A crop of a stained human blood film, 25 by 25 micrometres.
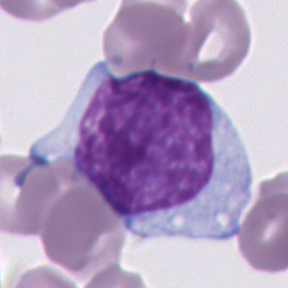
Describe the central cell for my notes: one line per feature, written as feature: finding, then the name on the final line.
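Shape: irregular outline, tapering extension pointing left
Cytoplasmic rim: widest on the right and lower side of the nucleus
Vacuoles: a few, small and clear, in the lower cytoplasm
Granules: none seen
Cell: myeloblast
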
